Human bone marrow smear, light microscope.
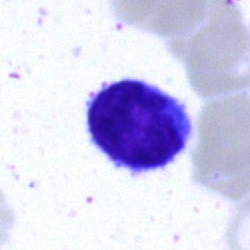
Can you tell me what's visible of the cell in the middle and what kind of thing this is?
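Almost the whole cell is nucleus; no clear rim of cytoplasm visible around it. No vacuoles seen. Edge finely uneven, without long projections. Cell: lymphocyte.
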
